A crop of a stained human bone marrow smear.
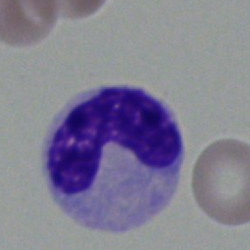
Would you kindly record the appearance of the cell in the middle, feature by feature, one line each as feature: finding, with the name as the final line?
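Shape: nucleus bent into a horseshoe, hollow facing downward
Position: nucleus mainly in the upper part of the cell
Chromatin: dark purple, coarsely clumped
Cytoplasm: pale lilac-grey
Name: band neutrophil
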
